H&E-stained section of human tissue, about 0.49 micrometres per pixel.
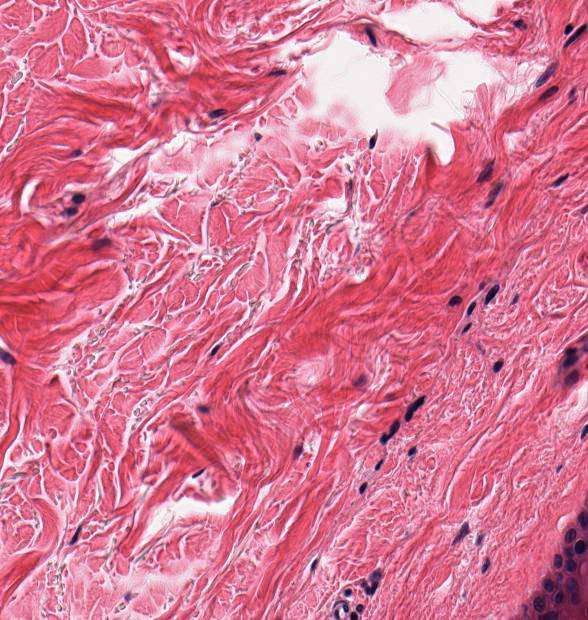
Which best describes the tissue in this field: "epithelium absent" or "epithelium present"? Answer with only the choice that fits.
Epithelium present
